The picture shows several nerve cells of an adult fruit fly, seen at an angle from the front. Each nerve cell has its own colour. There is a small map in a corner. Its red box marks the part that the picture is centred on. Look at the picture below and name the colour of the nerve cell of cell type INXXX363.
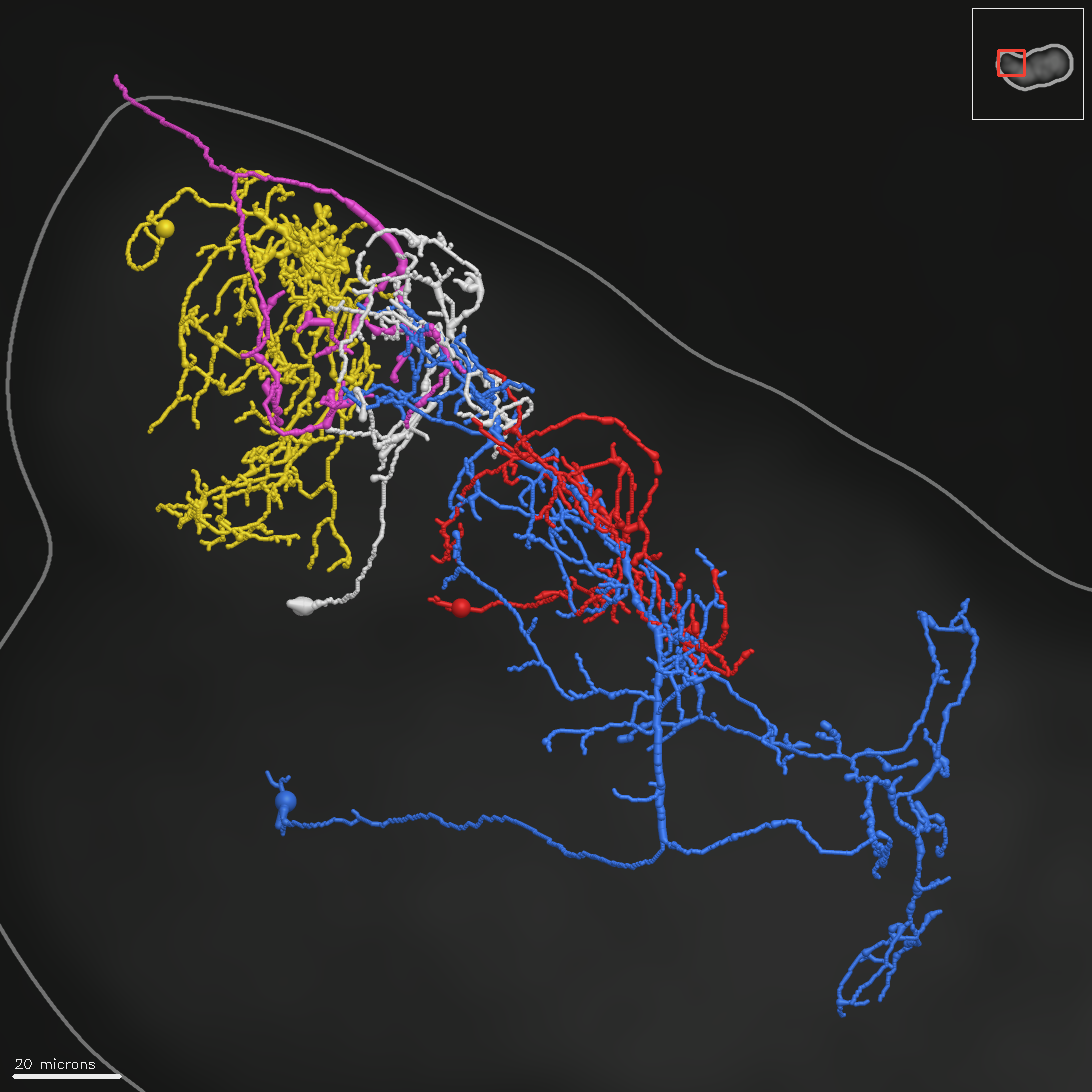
yellow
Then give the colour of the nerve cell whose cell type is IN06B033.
blue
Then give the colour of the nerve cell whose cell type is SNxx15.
magenta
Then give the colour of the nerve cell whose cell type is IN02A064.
red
